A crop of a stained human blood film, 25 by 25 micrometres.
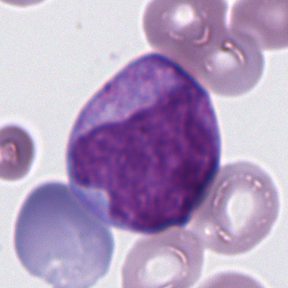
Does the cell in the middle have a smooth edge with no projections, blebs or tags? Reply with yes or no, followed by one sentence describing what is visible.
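Yes. The cell has a smooth, roughly oval outline.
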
